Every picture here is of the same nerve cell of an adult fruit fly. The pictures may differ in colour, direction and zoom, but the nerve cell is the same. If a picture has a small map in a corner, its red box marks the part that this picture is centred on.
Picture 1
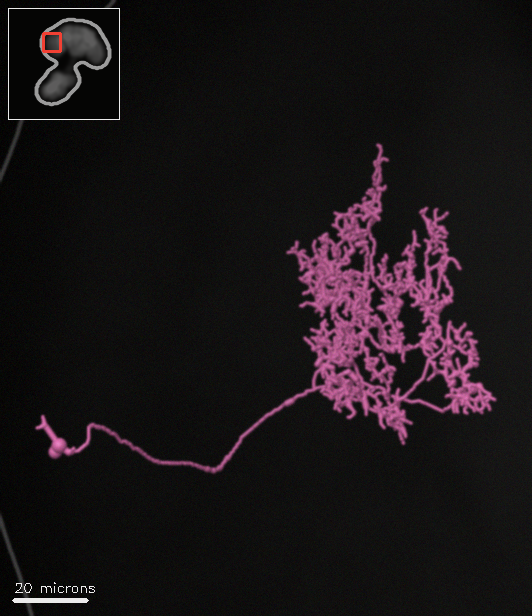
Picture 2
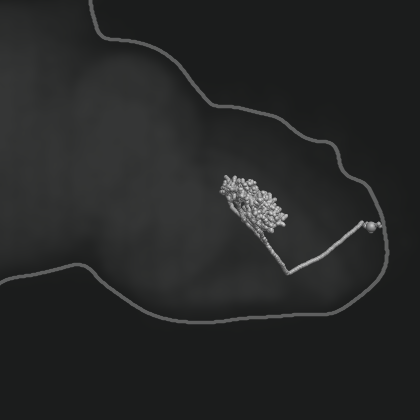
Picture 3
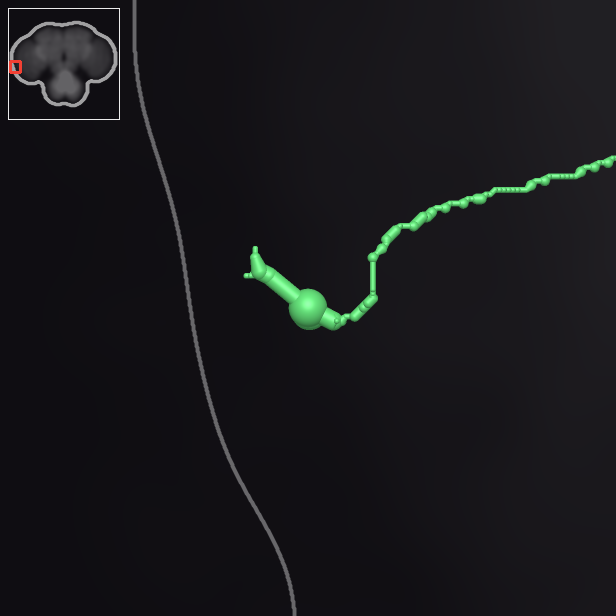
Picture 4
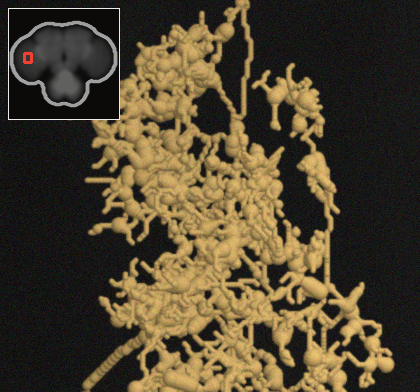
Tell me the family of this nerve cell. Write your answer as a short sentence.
The family is Pm.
